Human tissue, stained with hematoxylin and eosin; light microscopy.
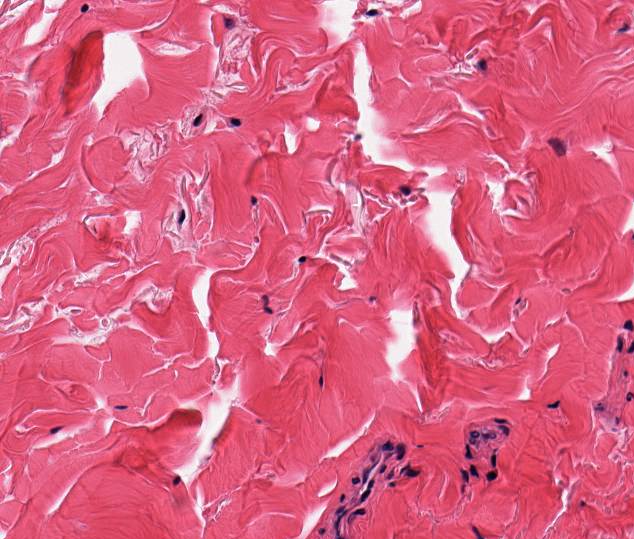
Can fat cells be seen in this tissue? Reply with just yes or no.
No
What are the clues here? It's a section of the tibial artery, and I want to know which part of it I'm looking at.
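Part: tunica adventitia. First, collagen: thick pink bundles run in many directions across the whole field, parted by narrow white clefts.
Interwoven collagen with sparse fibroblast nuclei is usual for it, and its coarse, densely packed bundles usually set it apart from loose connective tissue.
Second, nuclei: sparse, small, dark, elongated and single between bundles, besides a small crowded cluster at bottom right.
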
